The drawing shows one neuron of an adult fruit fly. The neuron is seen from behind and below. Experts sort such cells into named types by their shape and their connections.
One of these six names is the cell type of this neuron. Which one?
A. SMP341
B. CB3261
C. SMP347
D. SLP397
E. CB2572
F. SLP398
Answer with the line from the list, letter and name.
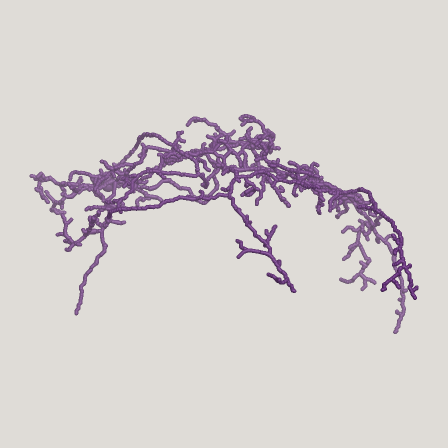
D. SLP397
